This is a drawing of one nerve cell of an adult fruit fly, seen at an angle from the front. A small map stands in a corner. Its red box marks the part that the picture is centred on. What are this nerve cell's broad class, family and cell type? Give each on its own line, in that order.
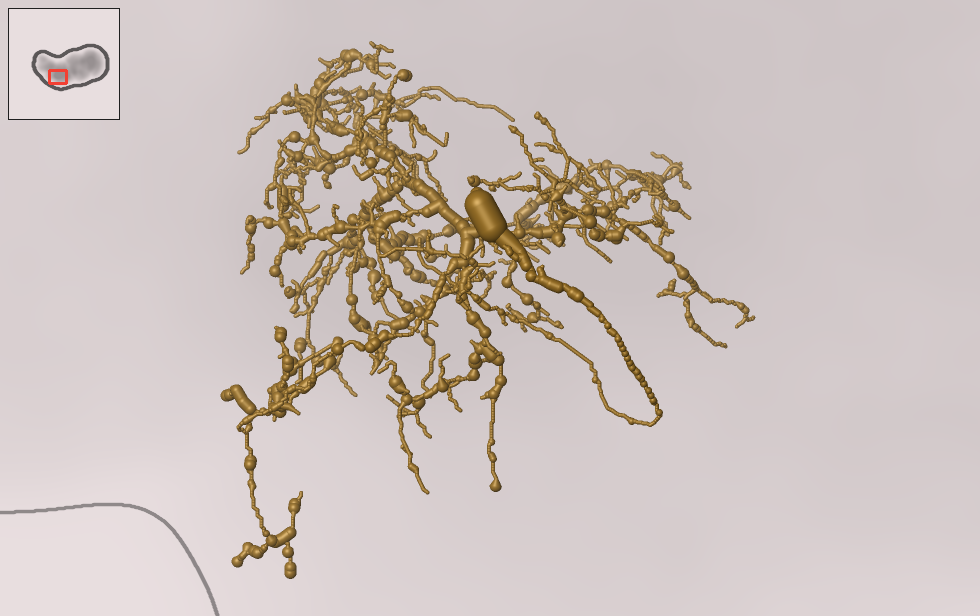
nerve-cord intrinsic neuron
hemilineage 17A
IN17A061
